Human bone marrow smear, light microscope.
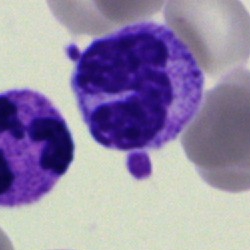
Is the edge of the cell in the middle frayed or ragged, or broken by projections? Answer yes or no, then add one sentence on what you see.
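No. The cell has a roughly round outline with a smooth edge.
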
